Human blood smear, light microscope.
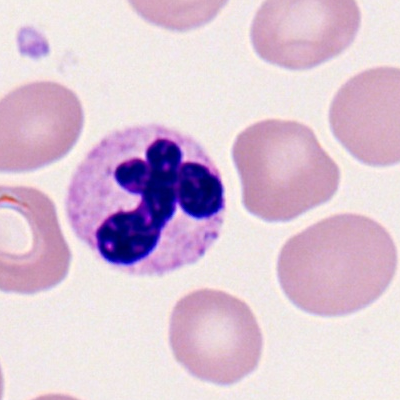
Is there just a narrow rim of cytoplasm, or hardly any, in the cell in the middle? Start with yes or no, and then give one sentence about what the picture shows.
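No. The cytoplasm is plentiful and pale pinkish-lilac.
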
